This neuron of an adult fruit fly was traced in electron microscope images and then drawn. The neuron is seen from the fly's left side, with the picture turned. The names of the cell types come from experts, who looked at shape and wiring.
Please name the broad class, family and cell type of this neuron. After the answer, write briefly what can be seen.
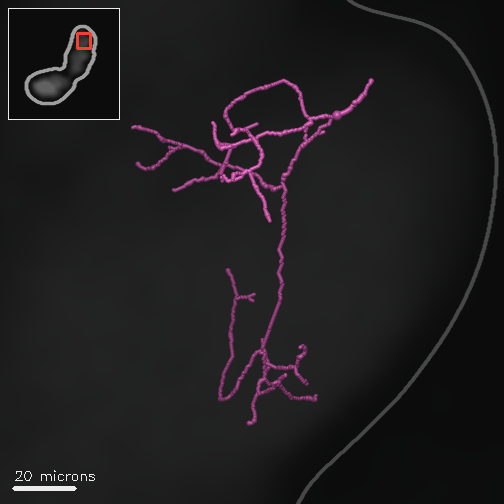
Its broad class is sensory neuron entering the nerve cord. The name of its family is class mechanosensory proprioceptive. Its cell type is SNpp51. By the scale bar it is about 110 microns tall in this view. In this view it is taller than it is wide.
